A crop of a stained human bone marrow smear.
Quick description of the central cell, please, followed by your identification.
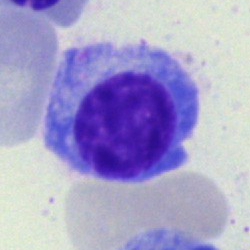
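The cell's outline is irregular, with small bulges along its edge. The chromatin is dark purple and clumped, with paler patches between the clumps. No distinct nucleolus can be seen in the nucleus. The blue cytoplasm forms its widest band on the upper-left side of the nucleus. The cell is a plasma cell.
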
